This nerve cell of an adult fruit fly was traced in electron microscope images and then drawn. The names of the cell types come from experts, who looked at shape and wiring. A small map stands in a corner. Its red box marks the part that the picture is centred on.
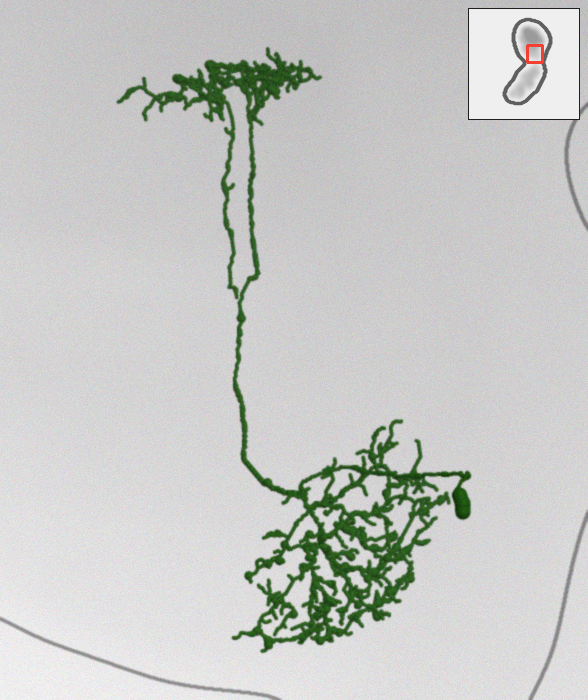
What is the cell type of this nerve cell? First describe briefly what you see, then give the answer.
The cell body is at the lower right of the picture. As drawn here it is taller than it is wide. This is an optic-lobe intrinsic neuron. The cell type is Tm32.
